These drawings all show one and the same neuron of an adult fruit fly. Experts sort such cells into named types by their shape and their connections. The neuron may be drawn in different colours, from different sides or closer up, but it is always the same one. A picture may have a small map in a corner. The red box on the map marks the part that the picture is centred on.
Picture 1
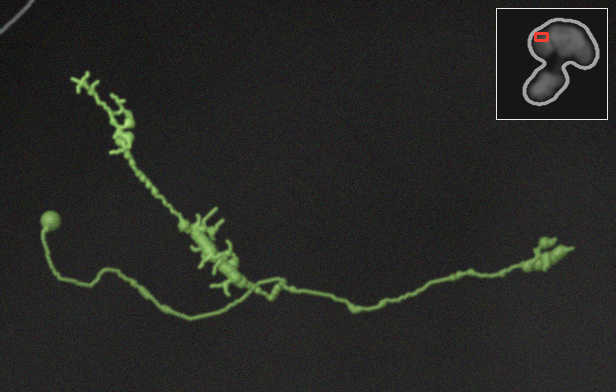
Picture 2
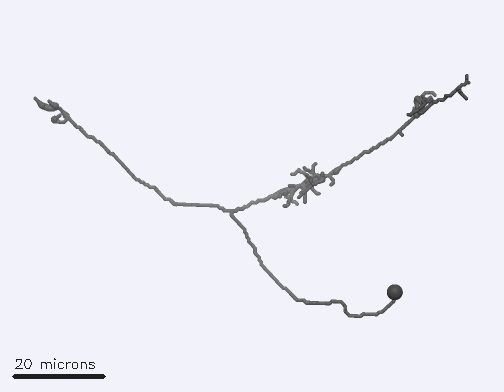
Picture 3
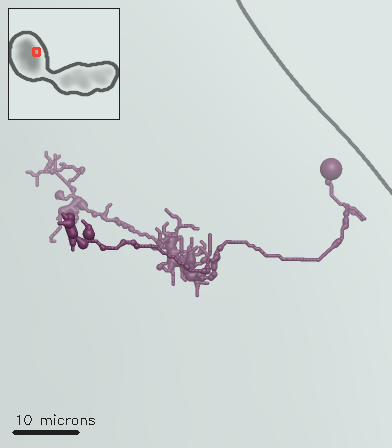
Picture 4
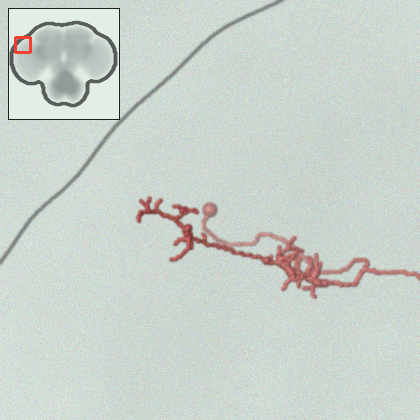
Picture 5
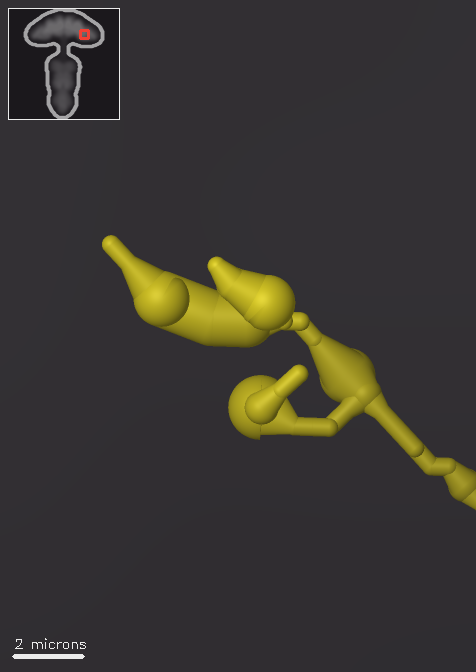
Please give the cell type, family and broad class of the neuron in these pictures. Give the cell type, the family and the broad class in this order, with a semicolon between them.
T2a; T; optic-lobe intrinsic neuron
